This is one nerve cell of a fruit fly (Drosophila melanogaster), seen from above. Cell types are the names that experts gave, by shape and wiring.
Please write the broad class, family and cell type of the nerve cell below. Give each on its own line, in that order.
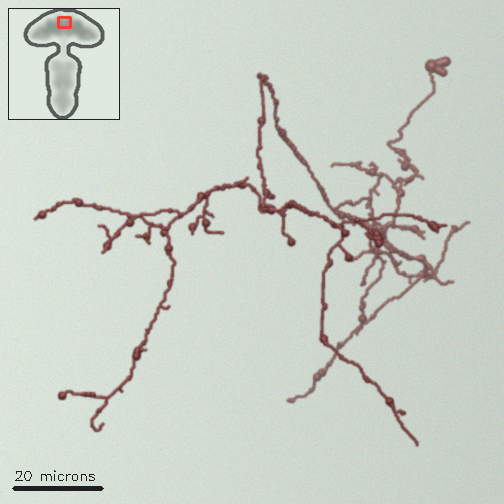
central-brain intrinsic neuron
hemilineage FLAa3
CB1008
